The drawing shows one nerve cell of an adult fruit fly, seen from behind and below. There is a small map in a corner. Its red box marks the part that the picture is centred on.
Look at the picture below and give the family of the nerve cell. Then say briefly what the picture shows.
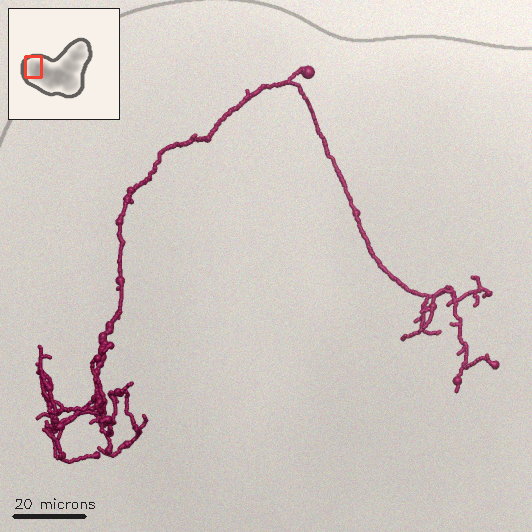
Its family is MeLo. This is an optic-lobe intrinsic neuron. The cell body can be seen at the top of the picture. By the scale bar it is about 130 microns wide in this view. Dozens of branch ends can be seen.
